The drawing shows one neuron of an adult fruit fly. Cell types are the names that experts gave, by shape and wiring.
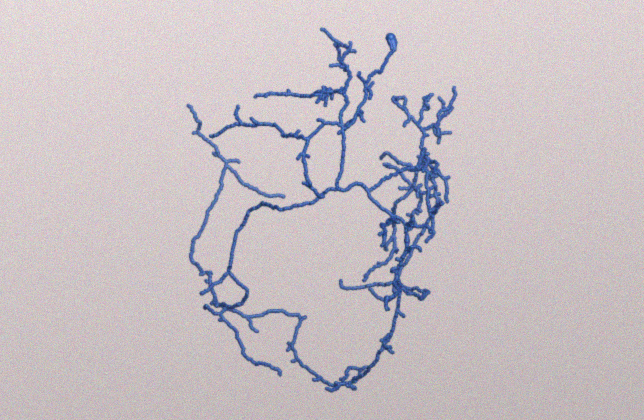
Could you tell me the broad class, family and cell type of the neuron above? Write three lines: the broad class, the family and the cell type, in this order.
nerve-cord intrinsic neuron
hemilineage 04B
IN04B041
